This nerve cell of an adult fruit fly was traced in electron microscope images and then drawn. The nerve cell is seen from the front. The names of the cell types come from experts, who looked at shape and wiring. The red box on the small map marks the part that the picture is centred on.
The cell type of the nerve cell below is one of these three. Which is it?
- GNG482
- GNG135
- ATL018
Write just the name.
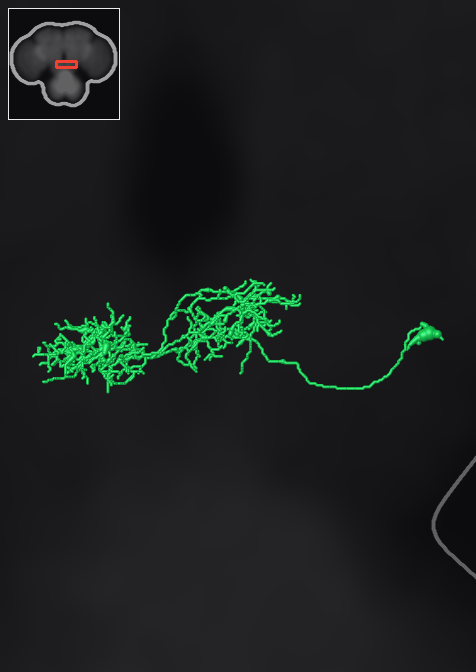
GNG482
